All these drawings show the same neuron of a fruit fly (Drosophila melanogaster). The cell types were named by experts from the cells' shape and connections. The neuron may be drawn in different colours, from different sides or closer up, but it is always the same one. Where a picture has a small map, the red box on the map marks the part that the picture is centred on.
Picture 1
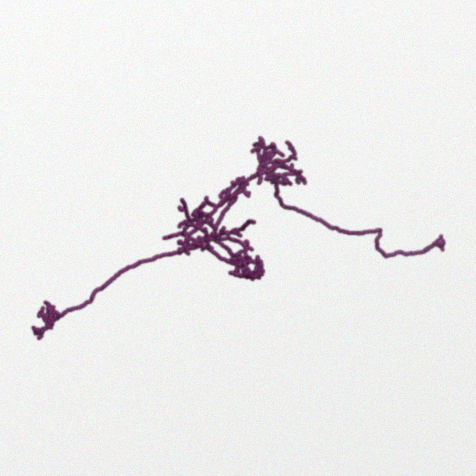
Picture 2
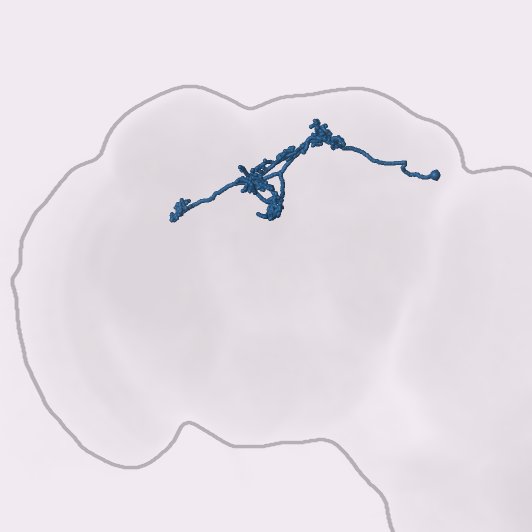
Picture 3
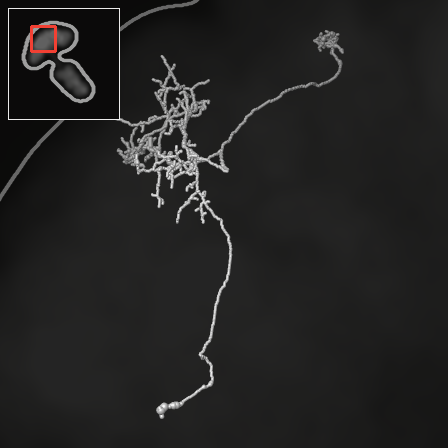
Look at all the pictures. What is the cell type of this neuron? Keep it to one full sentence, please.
This neuron is a member of the CRE072 cell type.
